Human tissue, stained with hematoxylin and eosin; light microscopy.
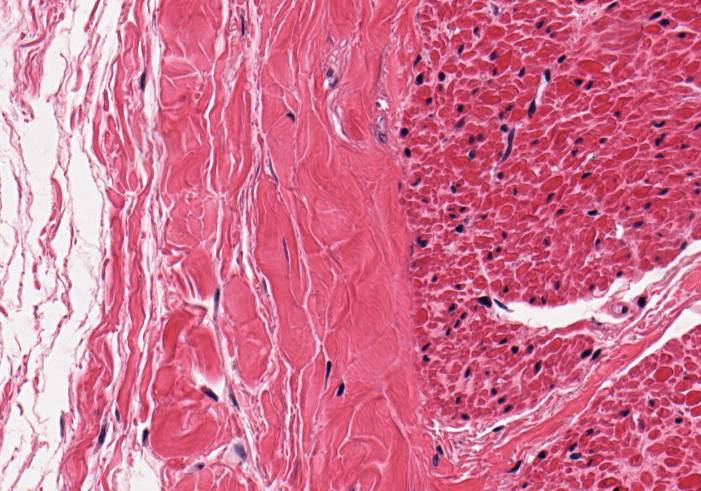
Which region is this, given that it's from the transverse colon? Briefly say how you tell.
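Smooth muscle, in the right half. Its cells are closely packed and cut across, giving small rounded pink profiles with small dark oval nuclei scattered among them.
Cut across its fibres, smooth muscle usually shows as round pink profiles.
A narrow white cleft crosses the lower right diagonally, and at the left edge thin wavy pink fibres are separated by wide white spaces.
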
